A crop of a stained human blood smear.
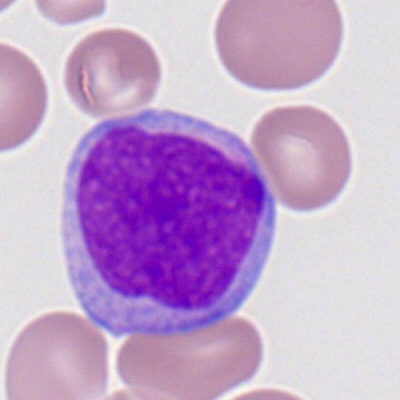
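Myeloblast. Its outline is roughly round and smooth, with no surface projections. A single unlobed nucleus fills most of the cell. Toward the outer edge, the cytoplasm turns a deeper blue, and no distinct purple or red granules can be picked out in it.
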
